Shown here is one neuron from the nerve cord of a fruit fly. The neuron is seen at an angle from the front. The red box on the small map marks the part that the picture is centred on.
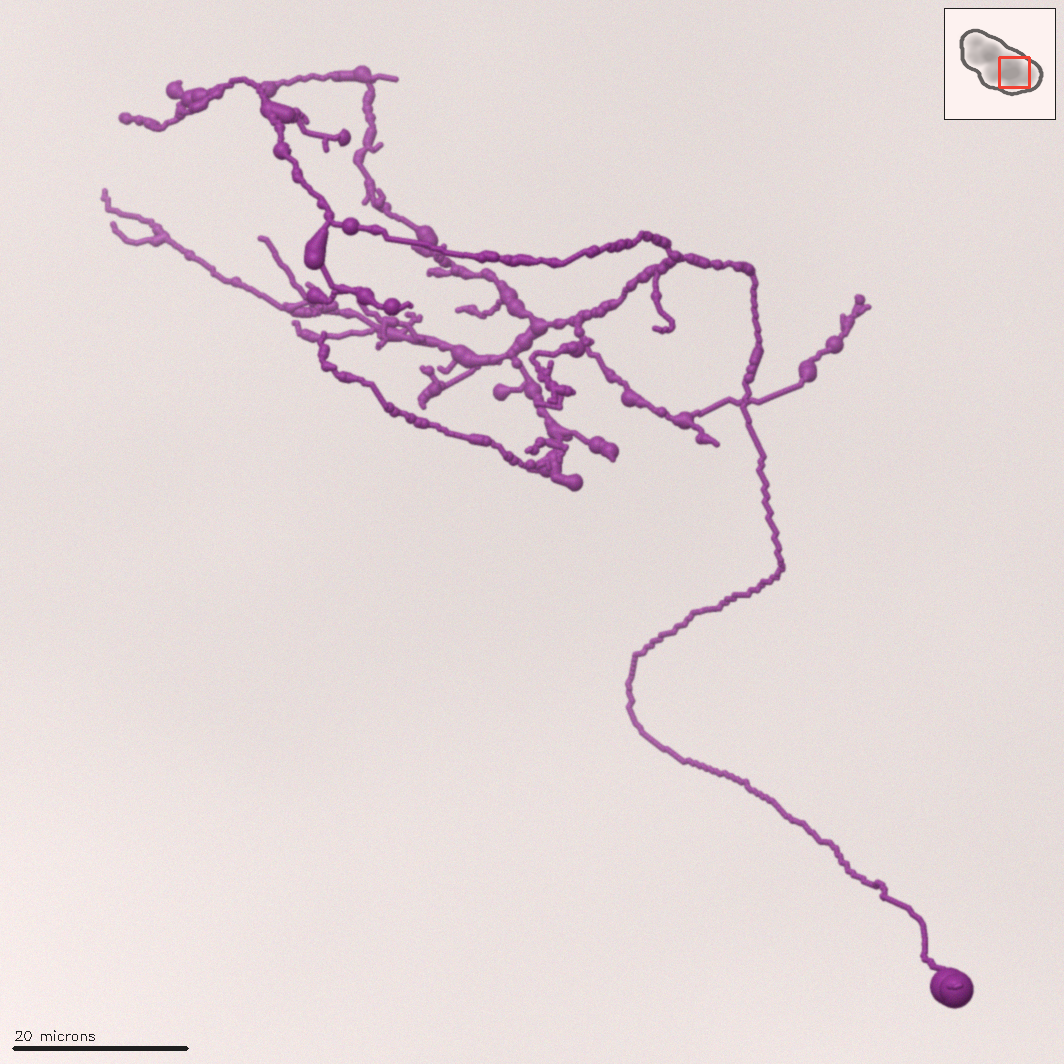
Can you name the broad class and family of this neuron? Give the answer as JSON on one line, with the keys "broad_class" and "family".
{"broad_class": "nerve-cord intrinsic neuron", "family": "hemilineage 02A"}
